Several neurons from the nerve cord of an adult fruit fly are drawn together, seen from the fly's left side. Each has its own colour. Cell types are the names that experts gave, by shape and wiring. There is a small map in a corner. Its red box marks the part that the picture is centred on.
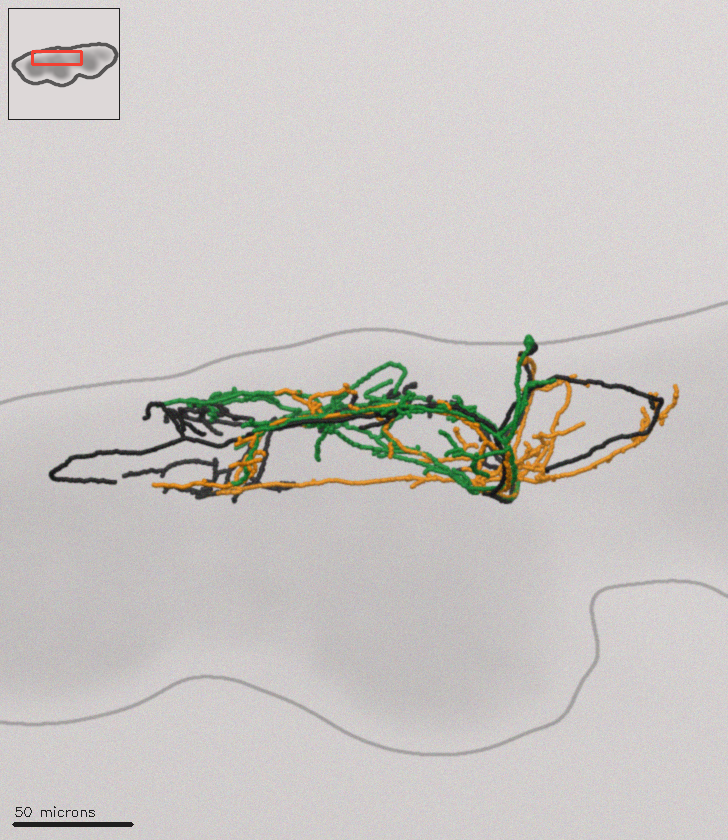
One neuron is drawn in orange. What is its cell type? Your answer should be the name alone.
IN19B092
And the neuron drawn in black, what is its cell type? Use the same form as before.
IN19B071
